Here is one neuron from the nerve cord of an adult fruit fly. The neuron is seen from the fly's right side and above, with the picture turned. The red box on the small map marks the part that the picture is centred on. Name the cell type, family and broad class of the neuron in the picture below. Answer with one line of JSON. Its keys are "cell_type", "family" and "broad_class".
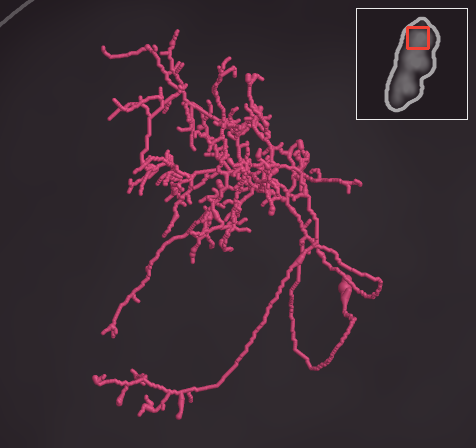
{"cell_type": "IN01B041", "family": "hemilineage 01B", "broad_class": "nerve-cord intrinsic neuron"}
